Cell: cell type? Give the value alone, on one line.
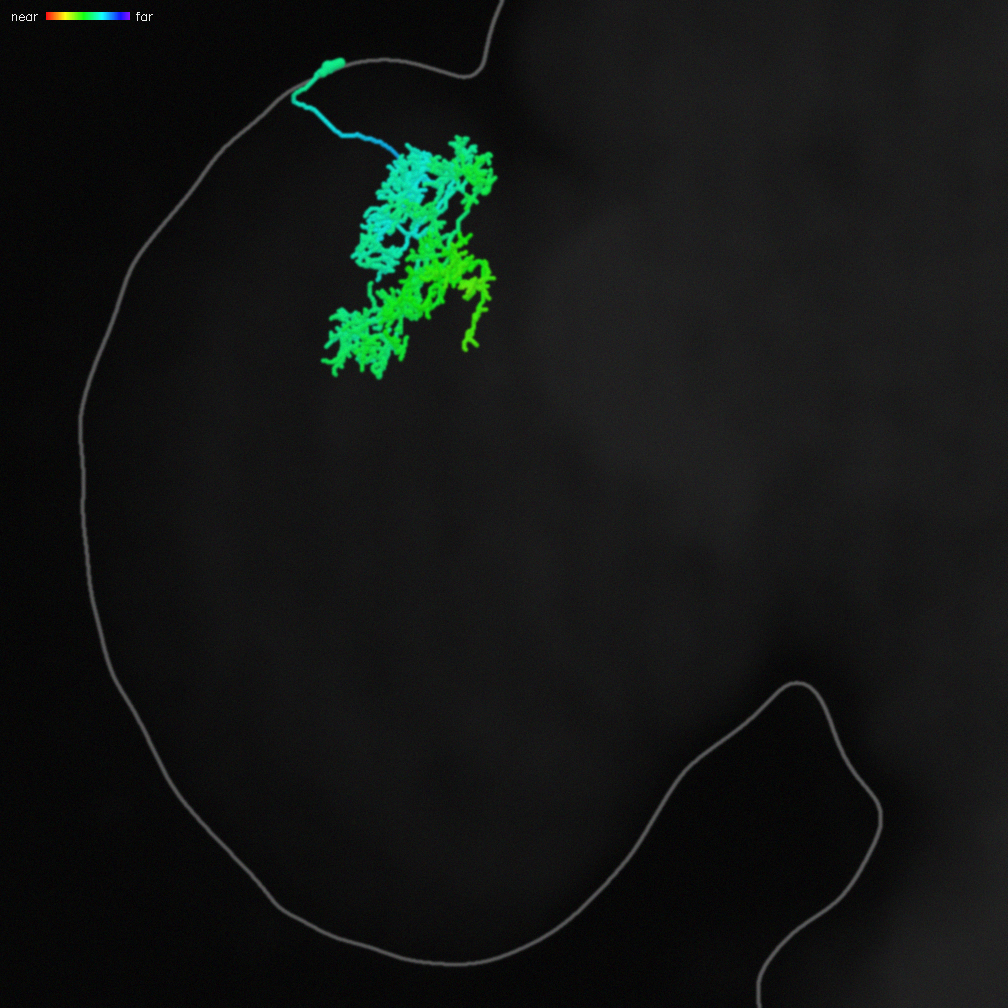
Pm3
